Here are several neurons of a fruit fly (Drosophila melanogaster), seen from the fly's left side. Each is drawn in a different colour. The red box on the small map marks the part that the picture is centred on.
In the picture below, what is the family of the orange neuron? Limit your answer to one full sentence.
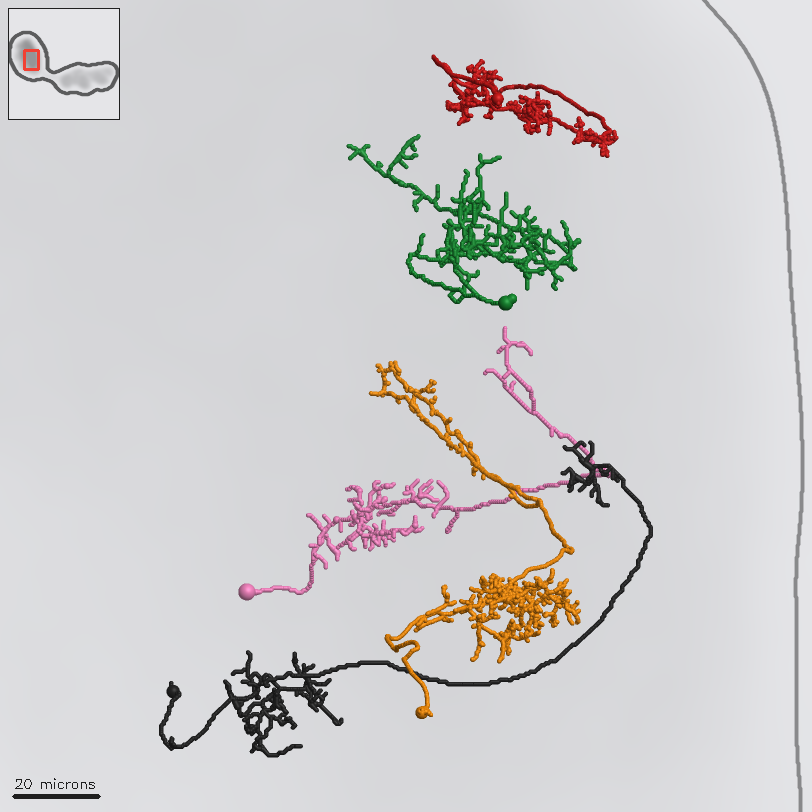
It is to family Tm that the neuron is assigned.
